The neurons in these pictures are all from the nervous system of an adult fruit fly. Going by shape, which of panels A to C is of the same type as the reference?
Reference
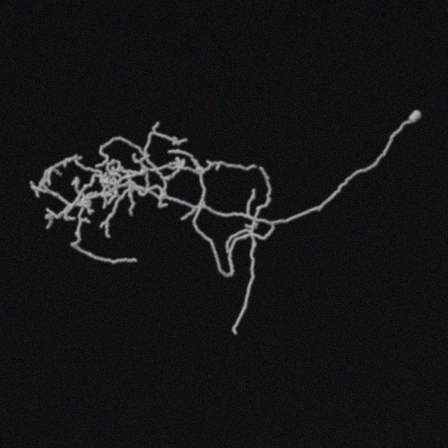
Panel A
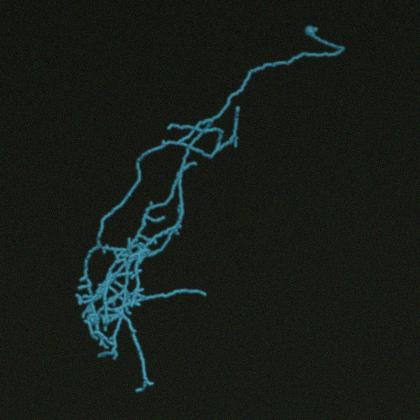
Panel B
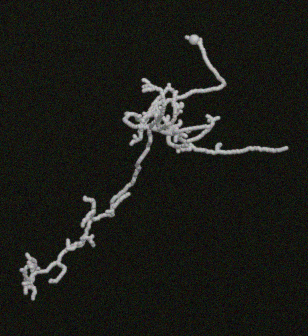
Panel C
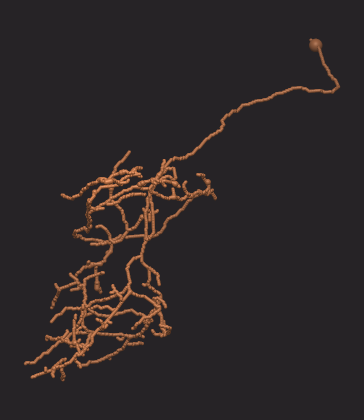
A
